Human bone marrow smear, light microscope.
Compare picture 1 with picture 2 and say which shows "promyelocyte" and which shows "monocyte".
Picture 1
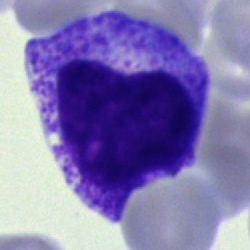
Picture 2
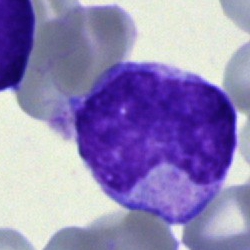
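In picture 1 is the promyelocyte; picture 2 holds the monocyte. The promyelocyte's cytoplasm has a lilac-purple tint and is crowded with many dark purple granules.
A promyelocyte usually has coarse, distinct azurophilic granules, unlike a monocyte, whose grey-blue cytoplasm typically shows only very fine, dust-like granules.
The promyelocyte's nucleus has a shallow notch in its upper edge, giving it a heart-like shape, and sits low in the cell beneath the widest band of cytoplasm; its chromatin is dense and deep dark purple. The monocyte's nucleus fills most of the cell, has a concave indentation along its lower edge, and shows dark purple chromatin mottled with lighter patches.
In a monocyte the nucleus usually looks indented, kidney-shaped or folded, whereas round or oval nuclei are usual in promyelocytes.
The promyelocyte's outline is irregular and angular; the monocyte's is roughly round and smooth, with pale red cells pressing against its upper left side.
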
